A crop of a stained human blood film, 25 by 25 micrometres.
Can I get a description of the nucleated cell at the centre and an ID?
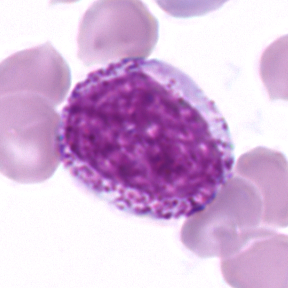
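First, the nucleus fills most of the cell. Second, the pale cytoplasm forms a narrow rim that is widest at the upper right. Third, the cell contains dark purple granules, which crowd along its margin. Last, the name: this is a myelocyte.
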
